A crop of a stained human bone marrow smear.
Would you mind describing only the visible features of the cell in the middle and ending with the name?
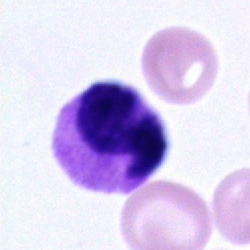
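Roughly round, the outline has a few slightly flattened, angular edges. The nucleus sits toward the upper right of the cell, with dark purple, densely condensed chromatin. A moderate amount of lilac-purple cytoplasm occupies the lower left part. The cell is a segmented neutrophil.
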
